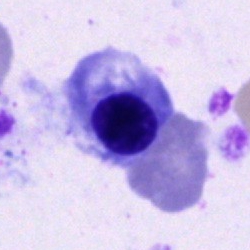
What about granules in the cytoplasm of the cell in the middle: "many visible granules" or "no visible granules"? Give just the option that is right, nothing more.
No visible granules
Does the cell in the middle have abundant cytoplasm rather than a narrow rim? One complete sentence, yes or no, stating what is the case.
Yes, the cell holds plenty of cytoplasm.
